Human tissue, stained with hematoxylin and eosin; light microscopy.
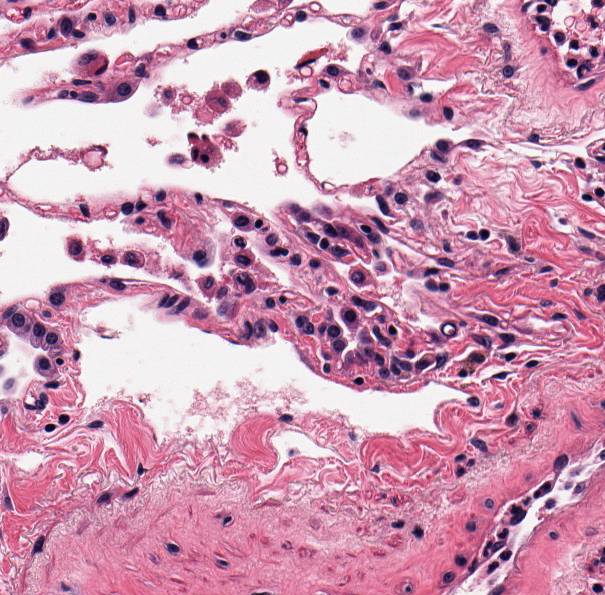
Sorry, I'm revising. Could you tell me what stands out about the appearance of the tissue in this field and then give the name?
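Upper half: large empty spaces divided by thin branching septa. Lower part: dense pink fibrous tissue. Centre-left septa: lined by plump cuboidal cells, round dark nuclei bulging into the spaces. Upper left: rounded detached cells with pink cytoplasm lying free in the empty space. Glands: none in field. Tissue: lung.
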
